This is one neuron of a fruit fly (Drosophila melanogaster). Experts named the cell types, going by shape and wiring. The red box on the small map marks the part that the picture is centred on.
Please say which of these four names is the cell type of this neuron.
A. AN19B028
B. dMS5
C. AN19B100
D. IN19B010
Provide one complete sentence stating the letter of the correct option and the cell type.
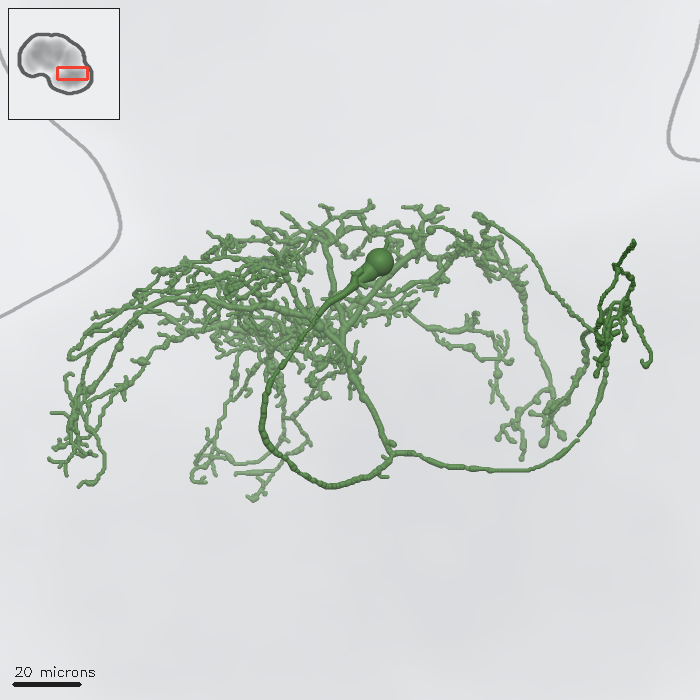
Cell type dMS5, found in option B, is the type of the neuron.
